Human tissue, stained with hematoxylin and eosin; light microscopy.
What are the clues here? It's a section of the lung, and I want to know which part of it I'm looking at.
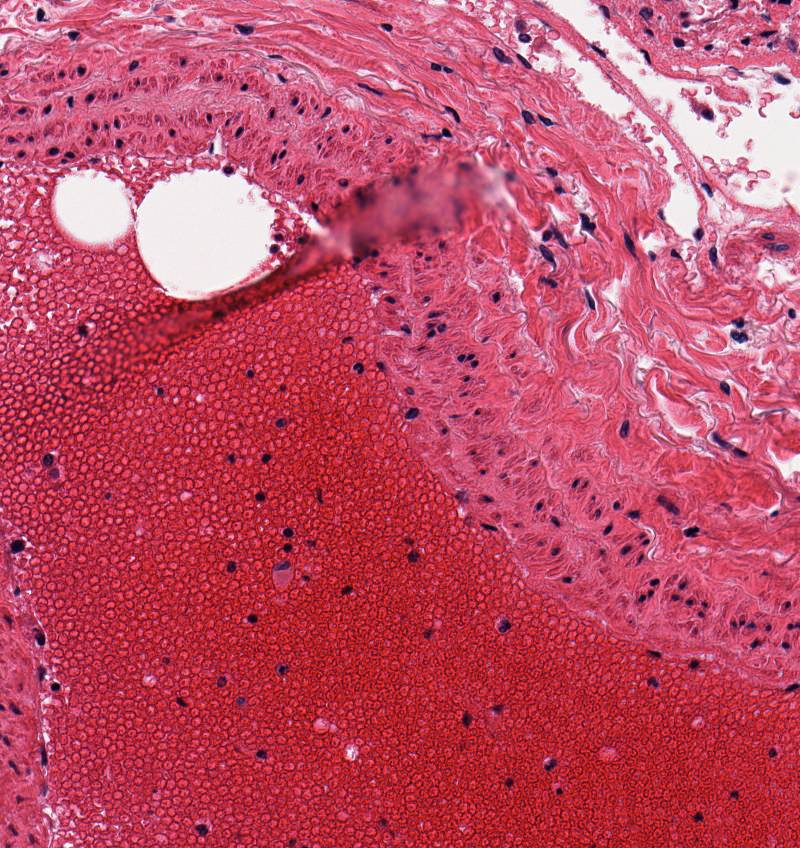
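Blood in a vessel or clot fills most of the field, toward the lower left. Its red blood cells are packed so tightly that they form a honeycomb of polygonal outlines, with only a few scattered dark round nuclei.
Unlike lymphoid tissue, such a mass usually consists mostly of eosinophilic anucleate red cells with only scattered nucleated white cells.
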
